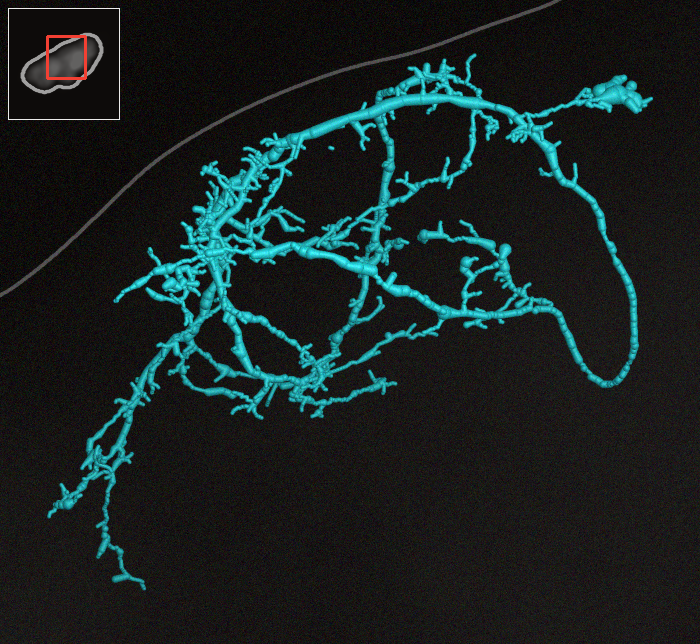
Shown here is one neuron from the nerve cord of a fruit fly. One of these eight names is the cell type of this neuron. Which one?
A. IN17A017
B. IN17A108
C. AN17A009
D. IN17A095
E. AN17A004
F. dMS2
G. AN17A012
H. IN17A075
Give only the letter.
F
